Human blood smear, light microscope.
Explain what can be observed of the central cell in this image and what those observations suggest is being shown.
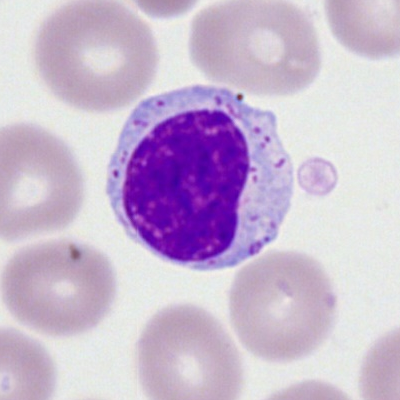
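Nucleus lies toward the left, leaving a wider band of cytoplasm on the right. Chromatin dense and coarsely clumped. Cytoplasm pale blue, with a scattering of small red-purple granules. Lymphocyte.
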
